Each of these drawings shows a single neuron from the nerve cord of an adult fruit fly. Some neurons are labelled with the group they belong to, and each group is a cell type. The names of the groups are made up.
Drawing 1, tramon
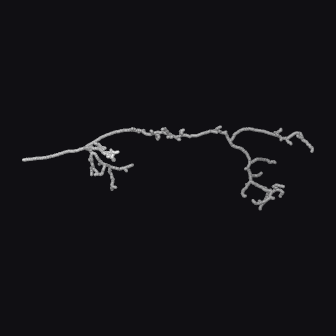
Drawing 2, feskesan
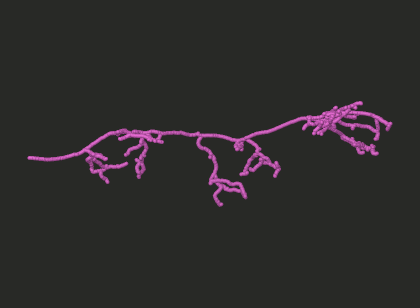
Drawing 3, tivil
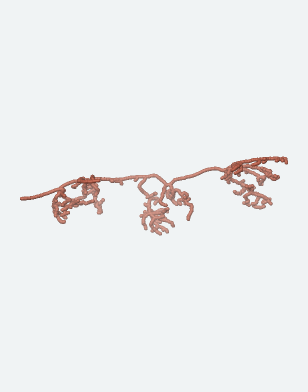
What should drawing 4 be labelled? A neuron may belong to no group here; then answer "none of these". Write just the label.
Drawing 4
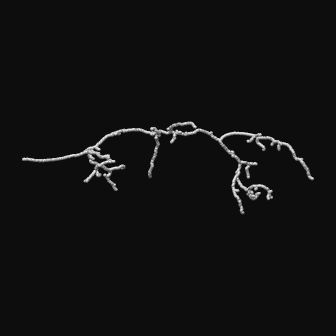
tramon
